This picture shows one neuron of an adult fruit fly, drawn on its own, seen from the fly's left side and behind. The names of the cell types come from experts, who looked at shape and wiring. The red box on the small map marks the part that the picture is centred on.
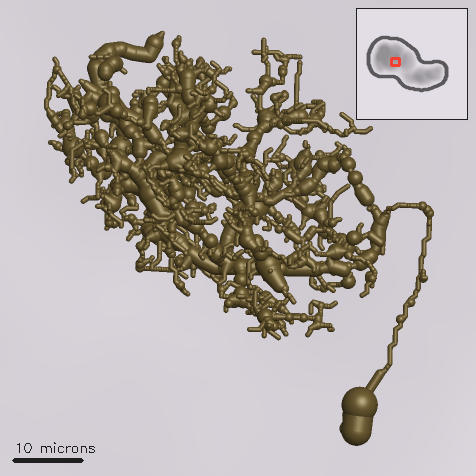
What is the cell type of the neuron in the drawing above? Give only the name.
AVLP352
